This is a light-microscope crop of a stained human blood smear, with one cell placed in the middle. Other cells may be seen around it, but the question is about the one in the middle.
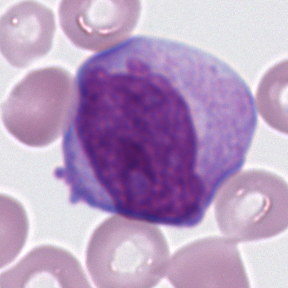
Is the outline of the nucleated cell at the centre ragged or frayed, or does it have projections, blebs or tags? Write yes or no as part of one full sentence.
Yes, the cell does have a ragged or frayed edge, or projections, blebs or tags.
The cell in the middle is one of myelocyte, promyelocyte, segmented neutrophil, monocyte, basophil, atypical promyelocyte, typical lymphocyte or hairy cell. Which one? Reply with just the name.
atypical promyelocyte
